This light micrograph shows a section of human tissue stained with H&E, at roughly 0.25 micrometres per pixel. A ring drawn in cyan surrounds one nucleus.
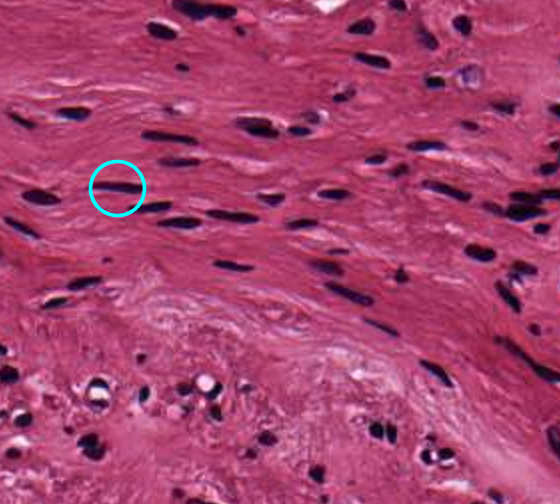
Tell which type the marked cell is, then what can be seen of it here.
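The marked nucleus belongs to a smooth muscle cell. The nucleus is long and slender, drawn out along one axis, and stains dark and fairly evenly along its length. The cytoplasm around the nucleus is pink and finely streaked, with no clear outline separating it from the pink tissue on either side. The cell lies with its long axis running roughly left to right, parallel to other elongated nuclei in a band oriented the same way.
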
